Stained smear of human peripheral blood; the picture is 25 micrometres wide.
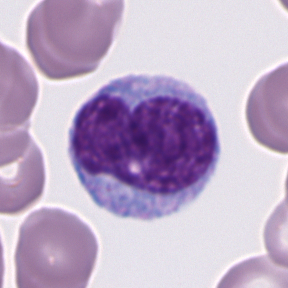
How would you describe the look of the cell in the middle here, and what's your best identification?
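Shape of the cell: round, with a smooth outline. Nucleus: notched along its upper edge, which makes it kidney-like. Cytoplasm colour: pale grey-blue. Cytoplasmic granules: very fine and faint, lilac in tone. Conclusion: a monocyte.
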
